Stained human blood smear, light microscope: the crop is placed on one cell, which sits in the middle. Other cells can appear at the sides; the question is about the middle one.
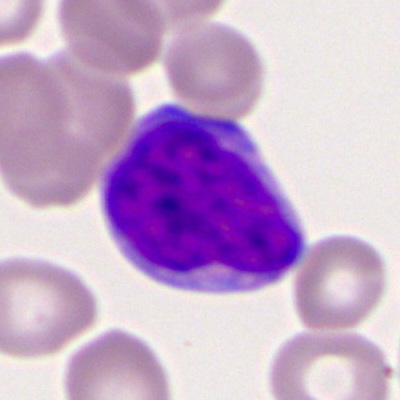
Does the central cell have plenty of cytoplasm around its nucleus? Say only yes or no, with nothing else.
No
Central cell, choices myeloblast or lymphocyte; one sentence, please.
The cell sitting right in the middle is a myeloblast.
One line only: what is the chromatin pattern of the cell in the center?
The nucleus shows chromatin that is coarsely clumped.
